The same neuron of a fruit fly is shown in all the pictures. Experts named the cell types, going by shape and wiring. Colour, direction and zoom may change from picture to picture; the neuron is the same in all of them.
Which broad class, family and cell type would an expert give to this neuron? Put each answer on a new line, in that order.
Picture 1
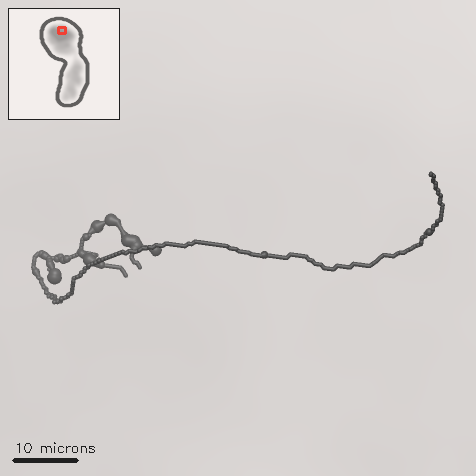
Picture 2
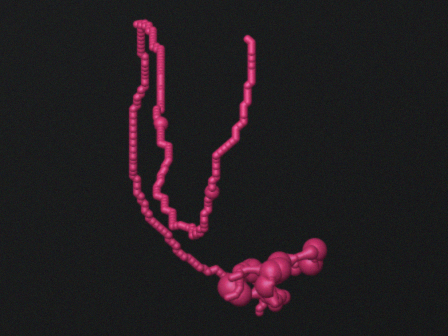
sensory neuron entering the brain
class olfactory
ORN_DL4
